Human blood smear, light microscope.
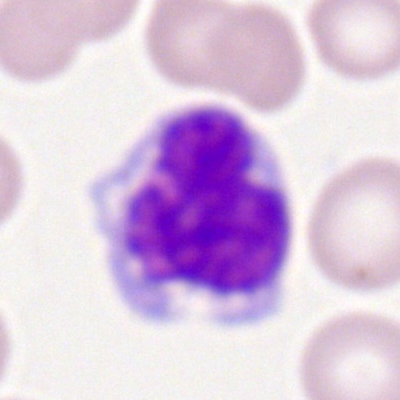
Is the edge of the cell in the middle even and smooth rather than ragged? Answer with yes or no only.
No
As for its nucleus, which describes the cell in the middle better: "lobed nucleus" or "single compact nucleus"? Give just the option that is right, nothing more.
Lobed nucleus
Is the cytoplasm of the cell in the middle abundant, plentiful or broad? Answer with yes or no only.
No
